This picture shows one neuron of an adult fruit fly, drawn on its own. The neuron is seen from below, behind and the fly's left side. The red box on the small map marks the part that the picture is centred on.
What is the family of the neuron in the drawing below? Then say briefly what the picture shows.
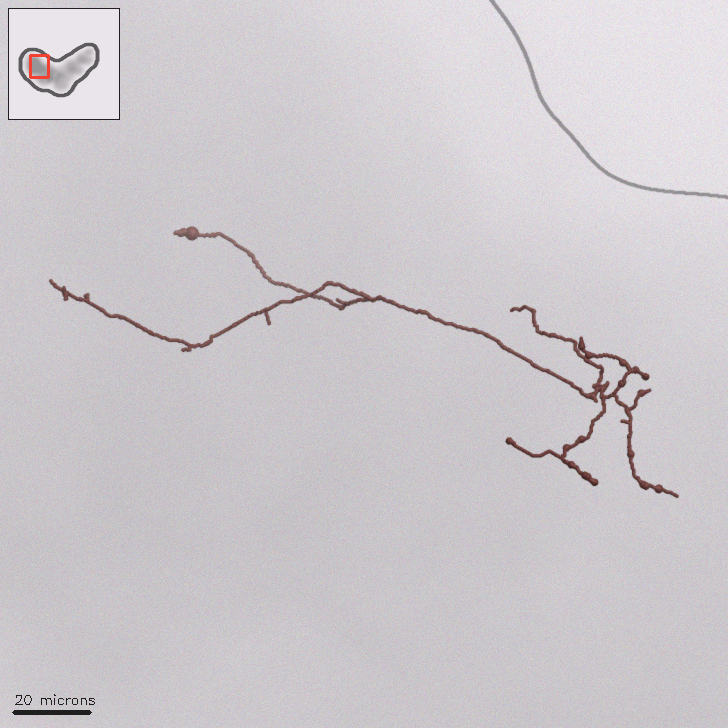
Its family is hemilineage SMPad2. This is a central-brain intrinsic neuron. By the scale bar it is about 170 microns wide in this view. As drawn here it is wider than it is tall.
